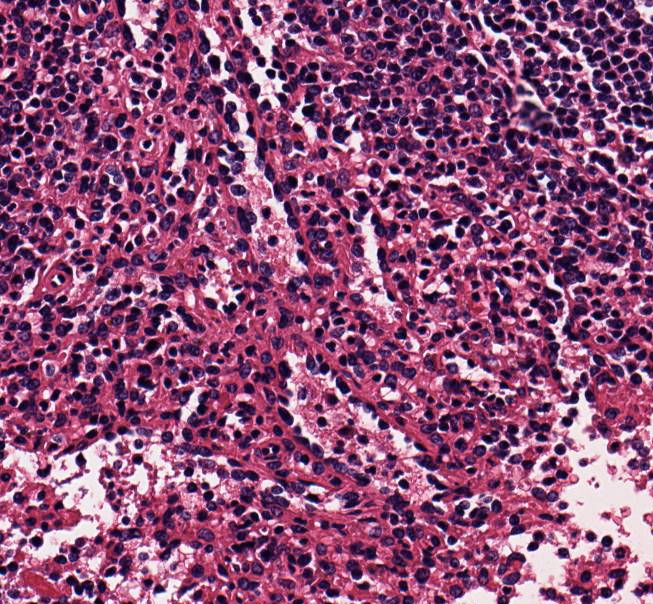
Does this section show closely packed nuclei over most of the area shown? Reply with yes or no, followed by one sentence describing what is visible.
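Yes. Densely packed cells fill the field as a diffuse sheet without glands, tubules or follicles.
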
